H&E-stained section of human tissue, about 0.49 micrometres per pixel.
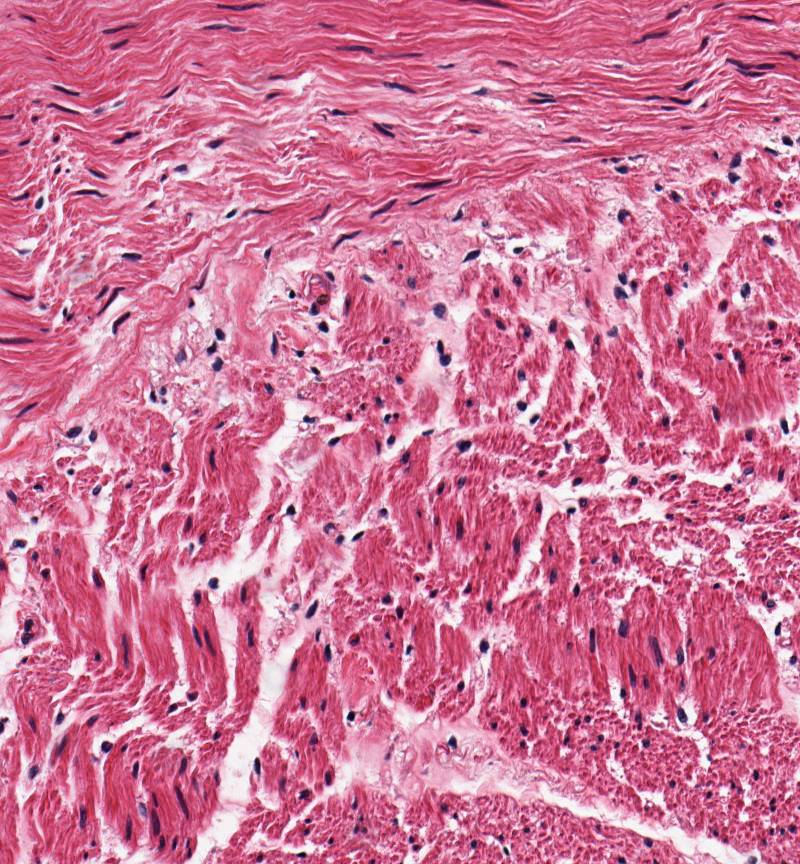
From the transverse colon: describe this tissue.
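First, layout: a band of tightly packed fibres crosses the top of the field, while loosely arranged bundles of cells fill the larger lower part. Second, the upper band: its fibres run roughly horizontally along a wavy course. Third, the lower region: smooth muscle cells grouped into bundles cut in different planes, some lengthwise, some across. Fourth, muscle-cell nuclei: single, elongated, dark blue, lying centrally in pink cytoplasm.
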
